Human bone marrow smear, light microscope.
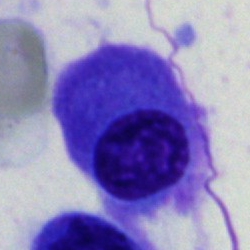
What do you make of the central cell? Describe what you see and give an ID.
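Notice the abundant, deep blue cytoplasm, which turns paler and more lilac at the lower right, beyond the nucleus. Dark purple chromatin sits in clumps with lighter spaces between. The right margin is ragged and frayed. This is a plasma cell.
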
